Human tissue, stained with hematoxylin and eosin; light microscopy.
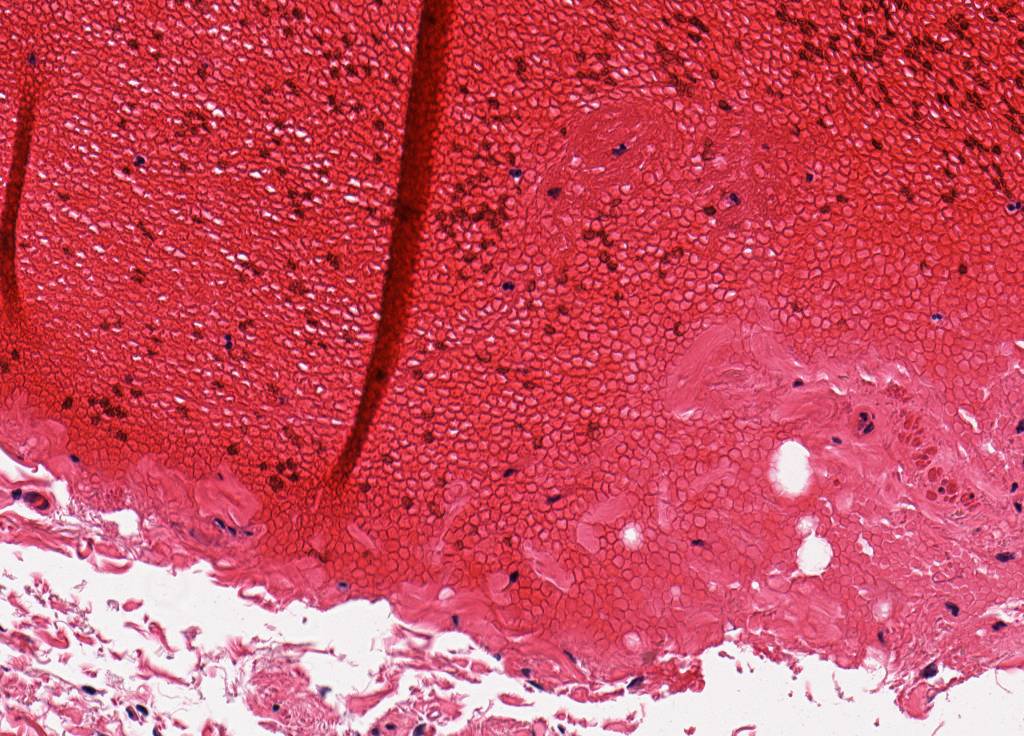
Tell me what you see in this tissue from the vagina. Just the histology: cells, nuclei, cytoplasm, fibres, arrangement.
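You'll see the red blood cells as bright red, closely pressed polygonal outlines with no nuclei. Small dark brown granular clumps are dotted among them, mostly in the upper half. Along the lower edge of that red mass there's a paler pink band of fibrillar material with a few elongated nuclei. Below it, at the bottom left, is white space crossed by loose, wavy pink fibres.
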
